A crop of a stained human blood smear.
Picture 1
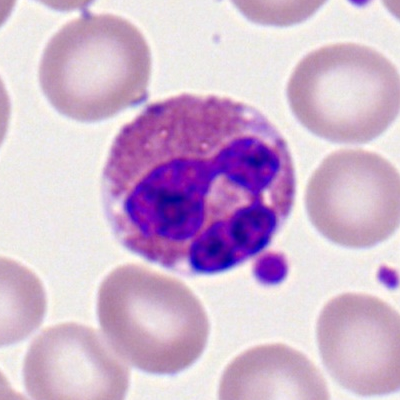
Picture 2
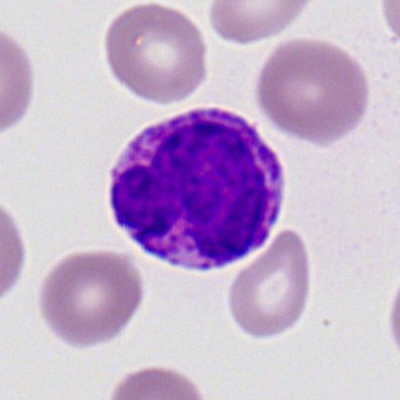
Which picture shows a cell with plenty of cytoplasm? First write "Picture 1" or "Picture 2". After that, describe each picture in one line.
Picture 1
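What picture 1 shows: The cytoplasm is abundant and pale pinkish-lilac.
What picture 2 shows: The nucleus fills most of the cell.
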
